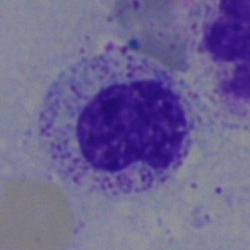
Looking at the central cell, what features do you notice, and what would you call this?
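Start with the nucleus: it has a single shallow indentation on its lower edge. Its chromatin stains dark purple all through. Now the cytoplasm, which is pale greyish-blue with scattered purple granules. This cell is a metamyelocyte.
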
